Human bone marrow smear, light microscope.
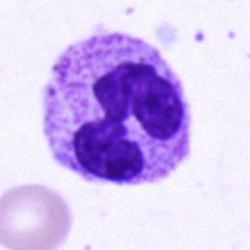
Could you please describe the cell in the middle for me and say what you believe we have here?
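The cell has a roughly round outline. Its chromatin is dense and stains dark purple. The cytoplasm is abundant and pale pinkish-lilac, with fine lilac granules scattered throughout. This is a segmented neutrophil.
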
